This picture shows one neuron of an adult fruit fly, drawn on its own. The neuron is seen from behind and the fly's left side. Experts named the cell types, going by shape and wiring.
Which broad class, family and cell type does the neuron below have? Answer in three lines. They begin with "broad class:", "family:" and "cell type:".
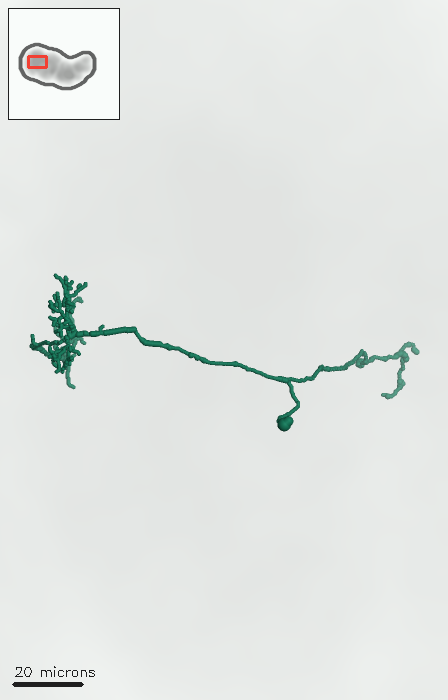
broad class: visual projection neuron
family: LLPC
cell type: LLPC2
